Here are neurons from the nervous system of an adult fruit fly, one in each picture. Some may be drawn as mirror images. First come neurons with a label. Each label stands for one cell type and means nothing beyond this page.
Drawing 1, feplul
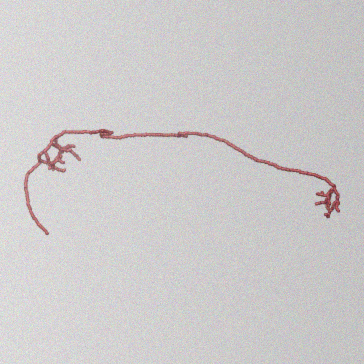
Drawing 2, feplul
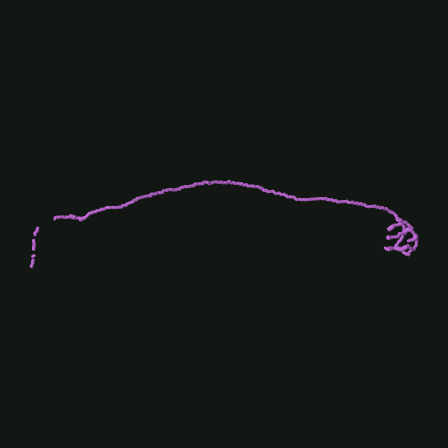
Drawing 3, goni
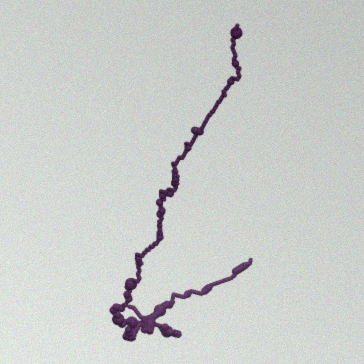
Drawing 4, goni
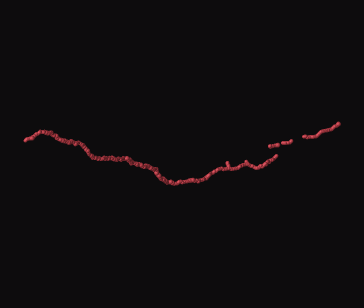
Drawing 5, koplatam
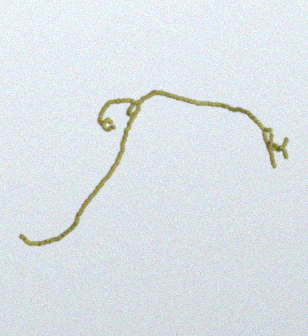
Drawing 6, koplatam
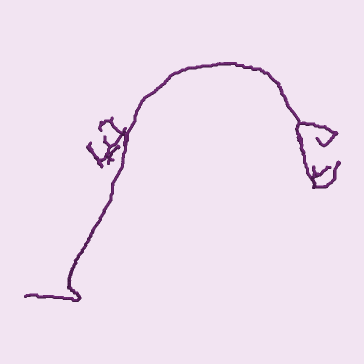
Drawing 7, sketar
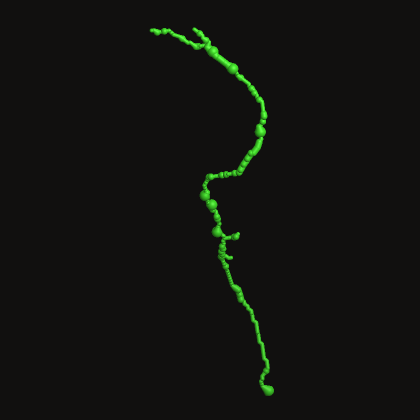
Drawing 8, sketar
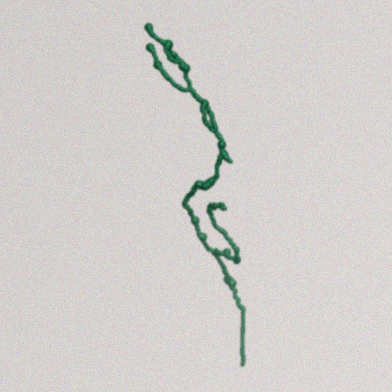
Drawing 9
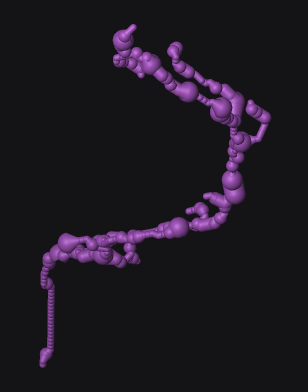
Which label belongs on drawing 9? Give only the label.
sketar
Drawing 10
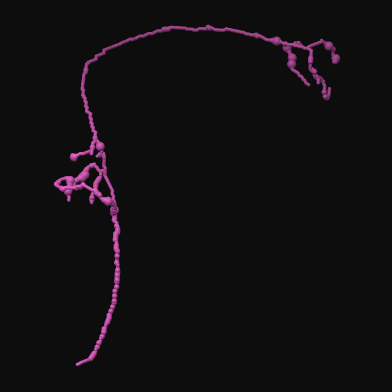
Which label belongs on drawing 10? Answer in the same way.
koplatam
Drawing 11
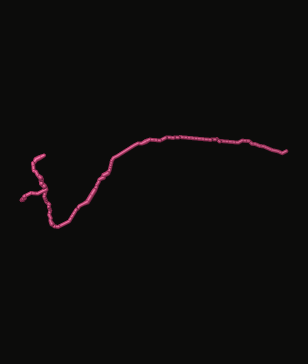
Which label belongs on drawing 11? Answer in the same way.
koplatam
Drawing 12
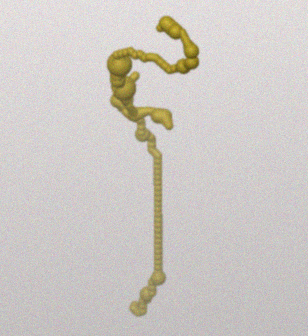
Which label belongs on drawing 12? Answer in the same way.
sketar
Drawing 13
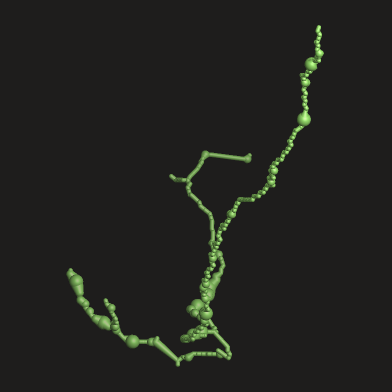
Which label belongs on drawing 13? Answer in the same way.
goni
